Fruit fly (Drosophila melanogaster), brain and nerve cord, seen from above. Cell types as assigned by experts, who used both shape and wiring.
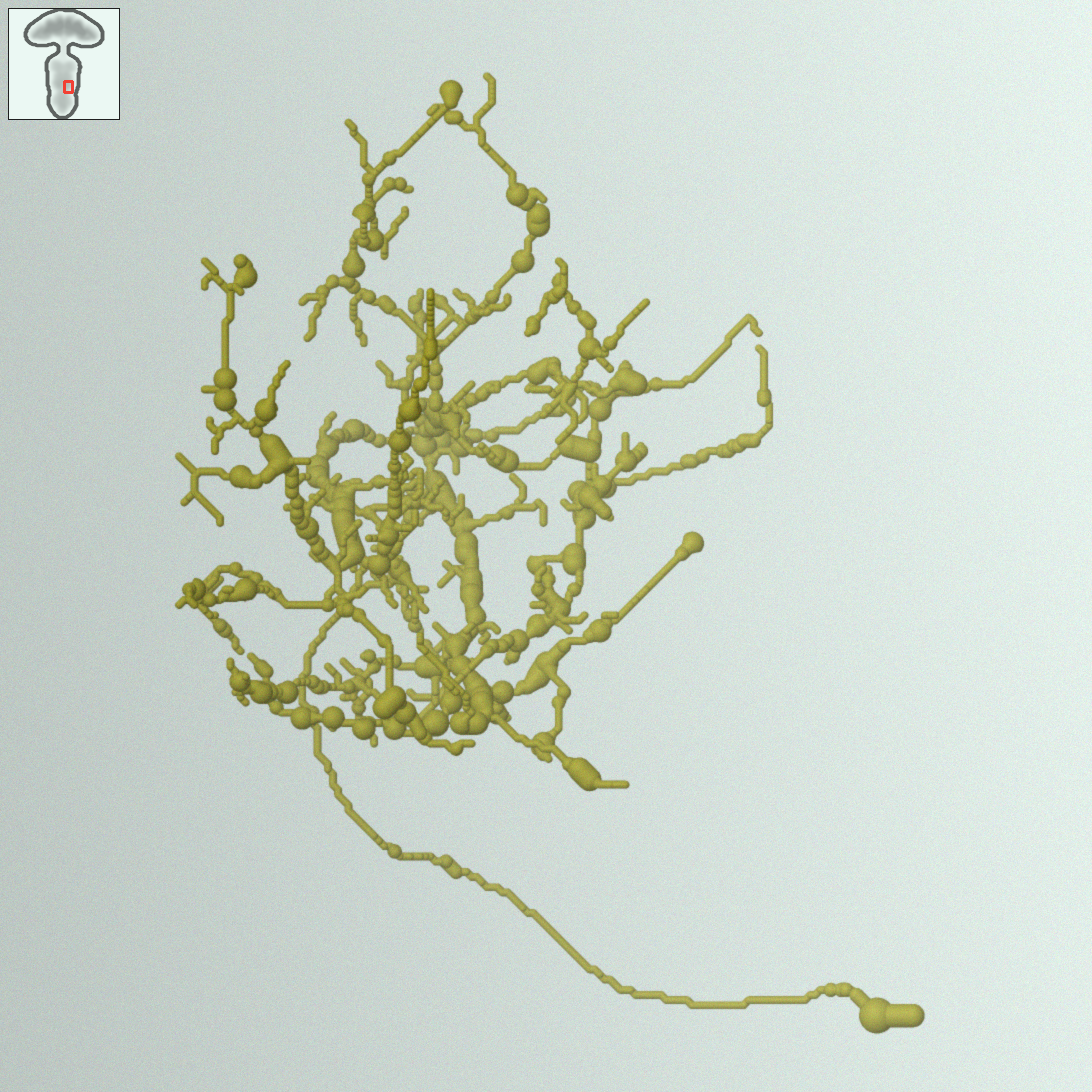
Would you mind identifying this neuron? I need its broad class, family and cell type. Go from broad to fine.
nerve-cord intrinsic neuron; hemilineage 01B; IN01B025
